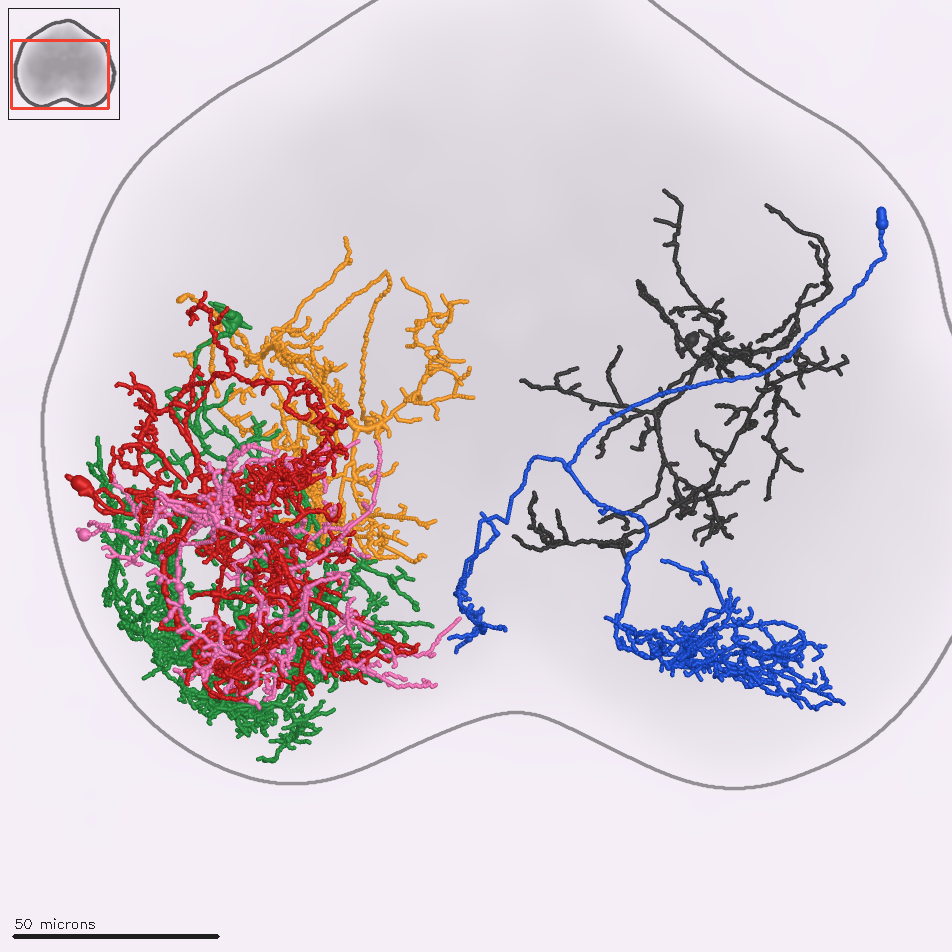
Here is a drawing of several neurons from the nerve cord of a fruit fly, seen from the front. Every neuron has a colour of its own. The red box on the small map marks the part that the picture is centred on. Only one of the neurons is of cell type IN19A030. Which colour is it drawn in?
green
